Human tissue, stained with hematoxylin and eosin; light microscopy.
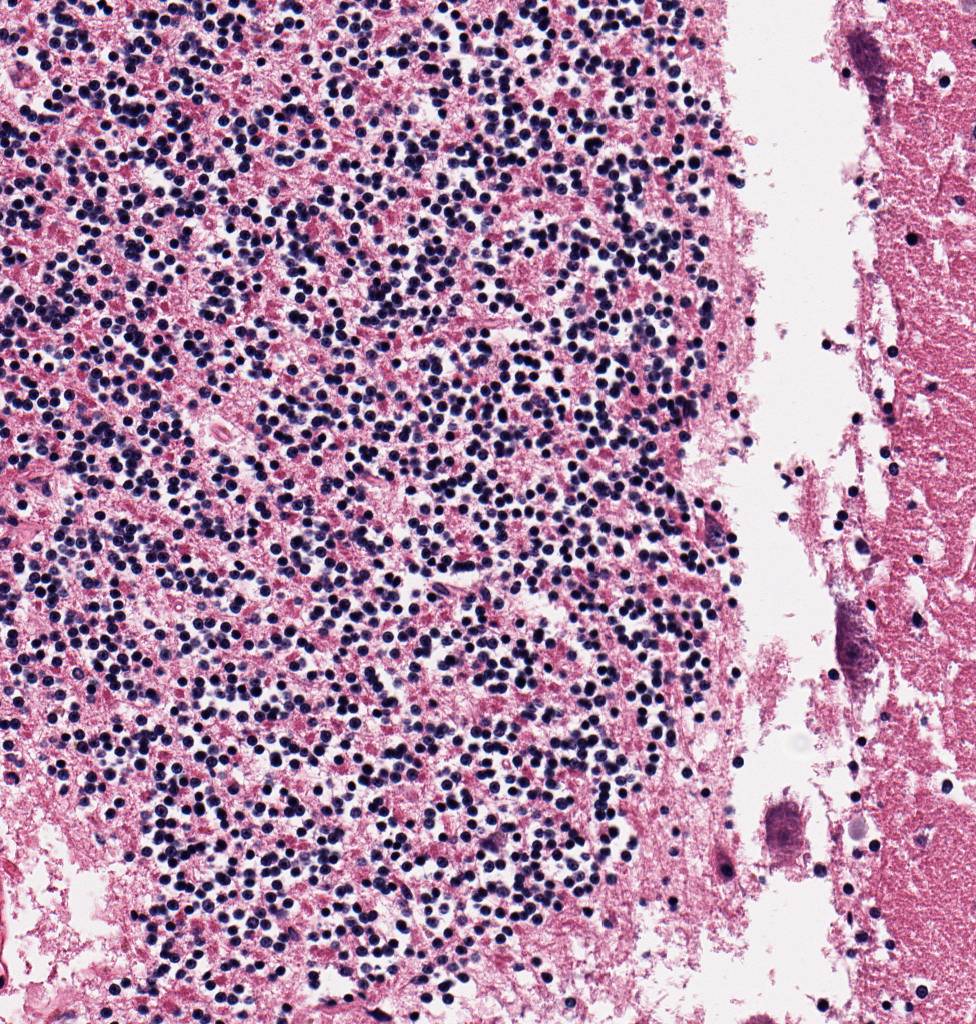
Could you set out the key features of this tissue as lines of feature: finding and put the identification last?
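Layout: dense dark nuclei in the left two-thirds, paler pink tissue with few nuclei in the right third.
Crowded cells: small round dark nuclei, hardly any cytoplasm.
Islands: irregular nucleus-free pockets of pink fibrillary material.
Large cells: few, single, plenty of purple cytoplasm, at the pale edge.
Tissue: cerebellum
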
